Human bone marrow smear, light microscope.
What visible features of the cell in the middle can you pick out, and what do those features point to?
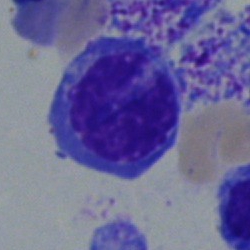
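Narrow cytoplasmic rim only; nucleus fills most of the cell. Rim broadest on the left. Cytoplasm medium blue. Chromatin deep purple, finely stippled, not coarsely clumped. Erythroblast.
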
